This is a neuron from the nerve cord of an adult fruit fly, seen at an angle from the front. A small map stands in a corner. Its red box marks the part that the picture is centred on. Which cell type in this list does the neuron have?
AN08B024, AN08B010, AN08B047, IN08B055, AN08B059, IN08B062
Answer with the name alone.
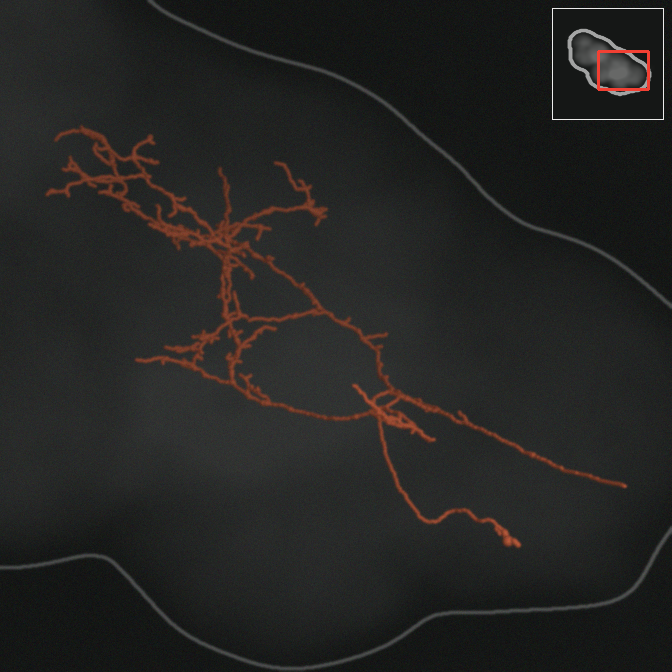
AN08B047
